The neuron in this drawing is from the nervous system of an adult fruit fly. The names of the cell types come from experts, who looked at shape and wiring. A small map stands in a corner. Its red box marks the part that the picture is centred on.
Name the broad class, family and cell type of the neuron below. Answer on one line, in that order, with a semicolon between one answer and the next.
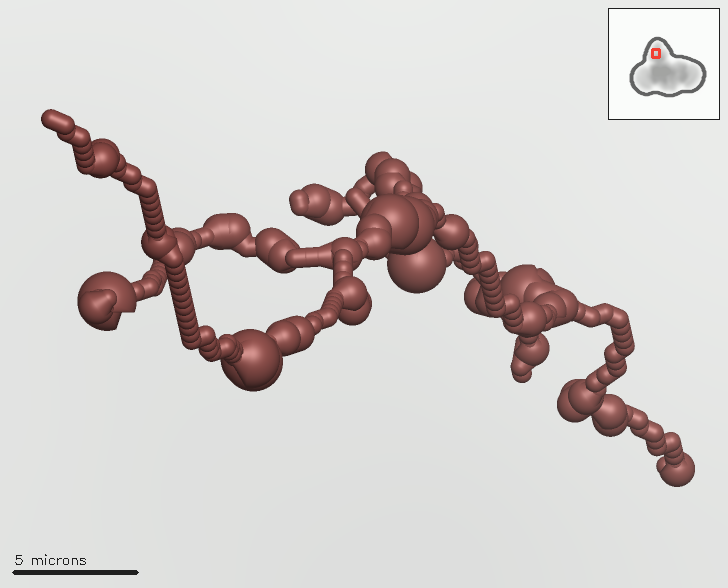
sensory neuron entering the nerve cord; class mechanosensory tactile; SNta45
